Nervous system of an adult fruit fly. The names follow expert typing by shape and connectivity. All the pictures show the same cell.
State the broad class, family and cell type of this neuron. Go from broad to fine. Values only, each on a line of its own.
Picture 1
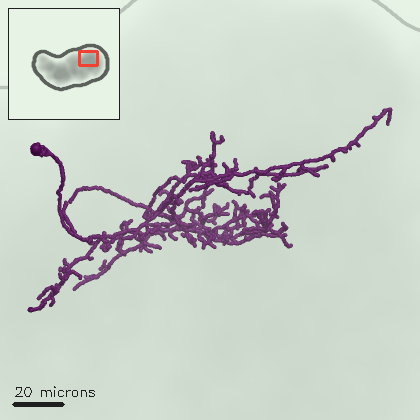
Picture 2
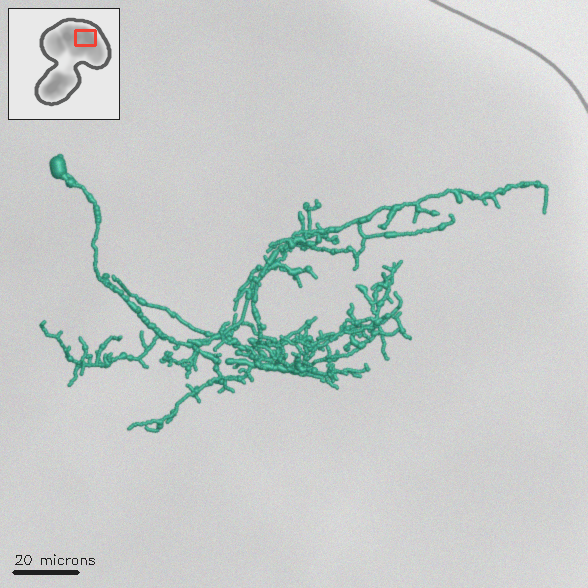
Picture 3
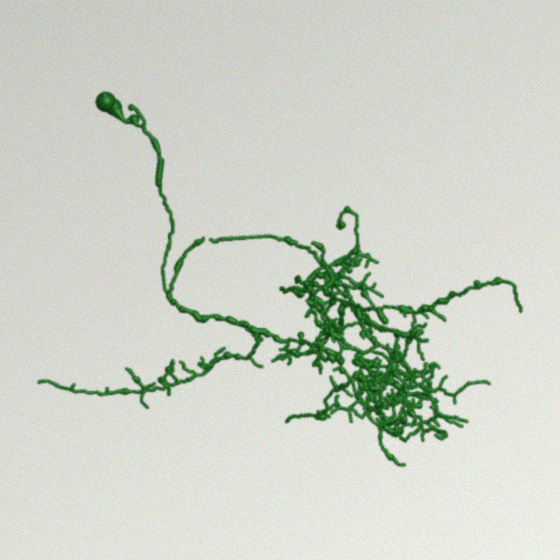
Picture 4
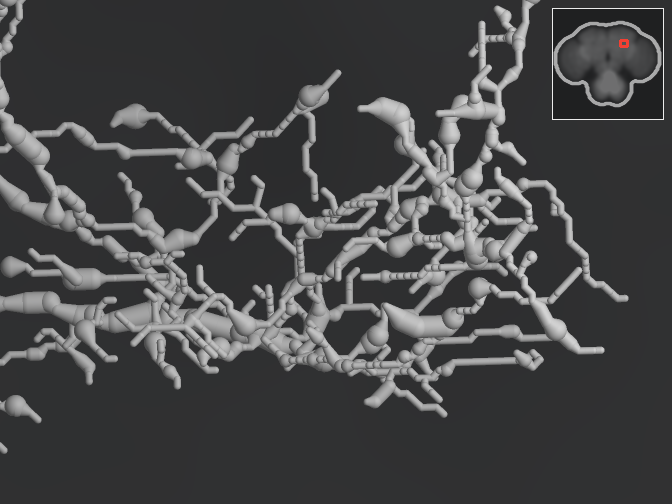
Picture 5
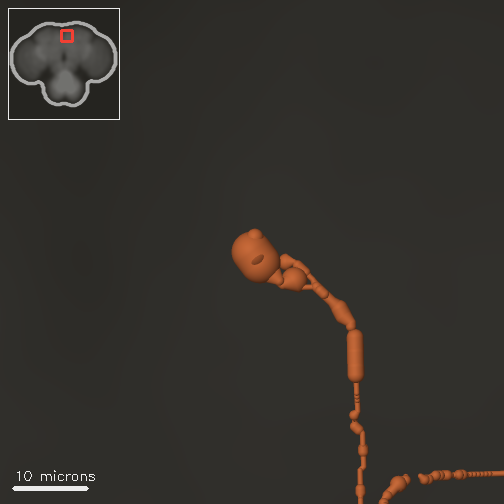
central-brain intrinsic neuron
hemilineage DM3_dorso_lateral
CL250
